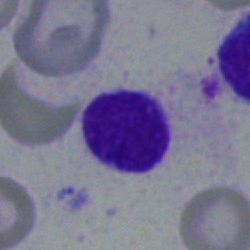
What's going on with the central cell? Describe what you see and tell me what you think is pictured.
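A smooth edge bounds a roughly round outline. Almost no cytoplasm is visible around the nucleus. The chromatin is dense and stains dark purple throughout, and no nucleoli can be seen in the nucleus. The cell is a lymphocyte.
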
